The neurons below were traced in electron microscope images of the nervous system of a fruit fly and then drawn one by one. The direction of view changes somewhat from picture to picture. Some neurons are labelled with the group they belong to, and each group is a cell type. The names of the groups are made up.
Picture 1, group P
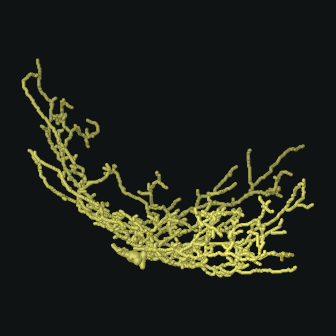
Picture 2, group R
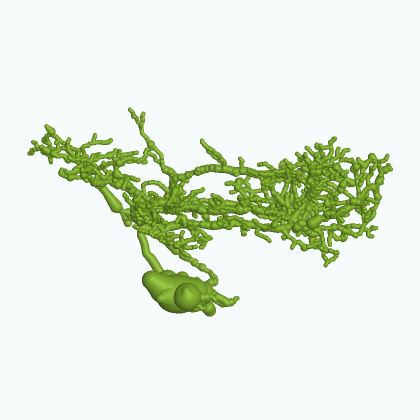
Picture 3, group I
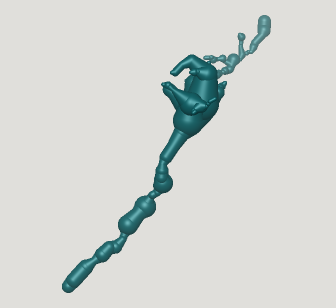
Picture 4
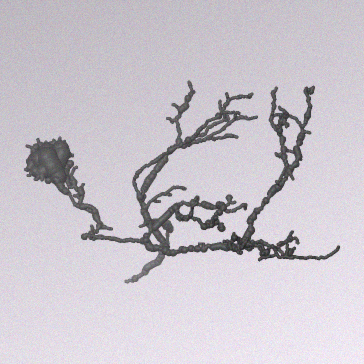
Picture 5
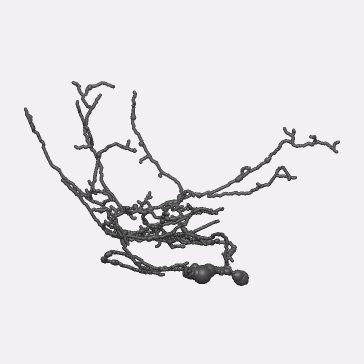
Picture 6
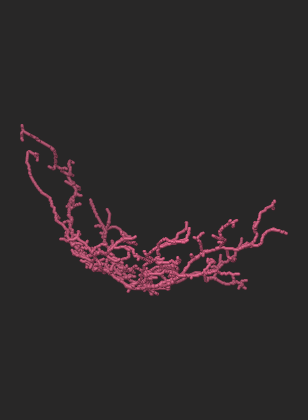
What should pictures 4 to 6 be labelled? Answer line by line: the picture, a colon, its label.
4: group R
5: group P
6: group P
